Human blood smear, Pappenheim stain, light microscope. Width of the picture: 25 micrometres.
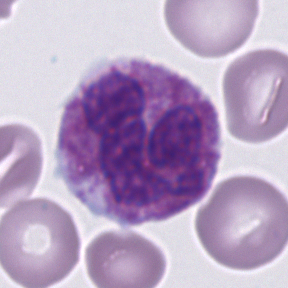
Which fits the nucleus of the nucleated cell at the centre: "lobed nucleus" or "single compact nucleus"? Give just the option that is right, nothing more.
Lobed nucleus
